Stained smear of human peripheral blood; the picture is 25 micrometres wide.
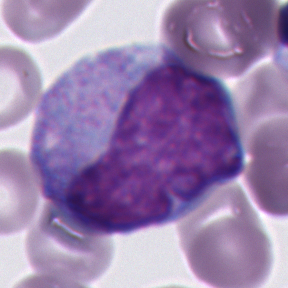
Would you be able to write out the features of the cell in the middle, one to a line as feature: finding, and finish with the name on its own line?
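Nucleus: one single, unlobed mass
Chromatin: fine texture, not coarse clumps
Cytoplasm: a broad area on the cell's upper-left side
Granules: fine, pinkish-purple, scattered through the cytoplasm
Name: promyelocyte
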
